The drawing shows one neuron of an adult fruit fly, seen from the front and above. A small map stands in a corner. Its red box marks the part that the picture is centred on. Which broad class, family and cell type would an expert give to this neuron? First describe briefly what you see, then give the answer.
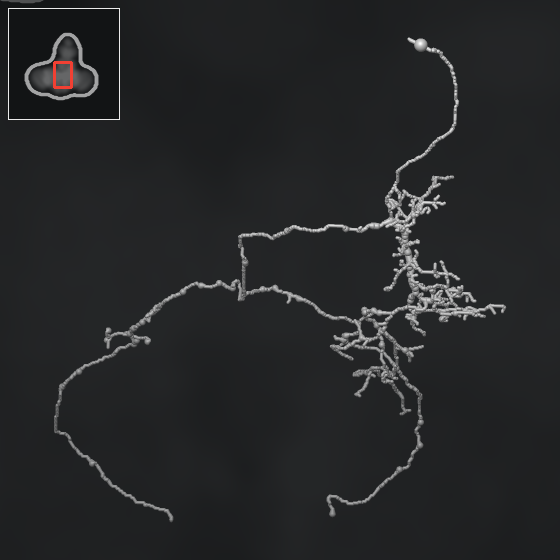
The cell body is at the upper right of the picture. The picture shows dozens of branch ends. Its broad class is central-brain intrinsic neuron. The family is hemilineage CLp1. The cell type is CL169.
